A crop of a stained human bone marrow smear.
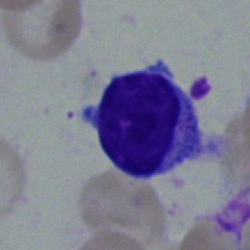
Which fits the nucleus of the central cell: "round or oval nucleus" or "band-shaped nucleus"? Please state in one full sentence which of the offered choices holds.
Round or oval in outline, the nucleus forms a single compact mass.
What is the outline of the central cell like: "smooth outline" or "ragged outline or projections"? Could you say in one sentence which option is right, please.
In outline, this cell is rough rather than smooth and even.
